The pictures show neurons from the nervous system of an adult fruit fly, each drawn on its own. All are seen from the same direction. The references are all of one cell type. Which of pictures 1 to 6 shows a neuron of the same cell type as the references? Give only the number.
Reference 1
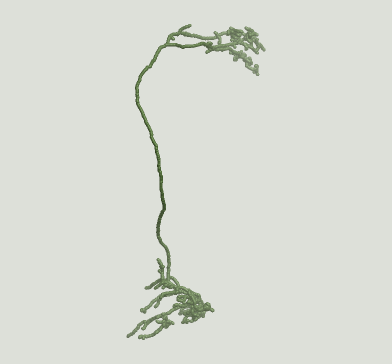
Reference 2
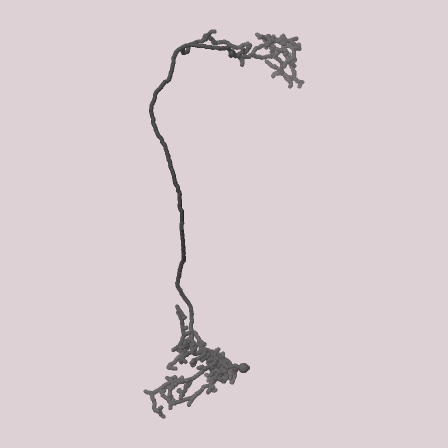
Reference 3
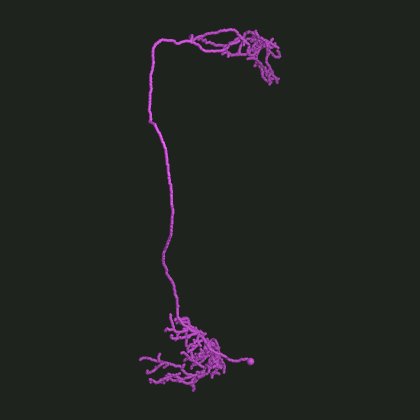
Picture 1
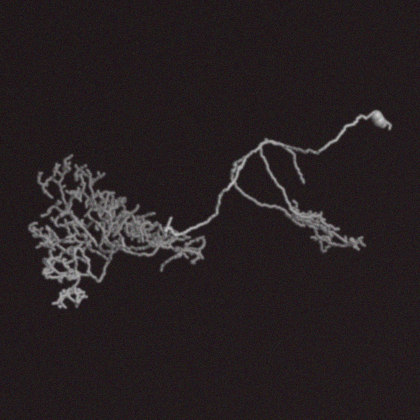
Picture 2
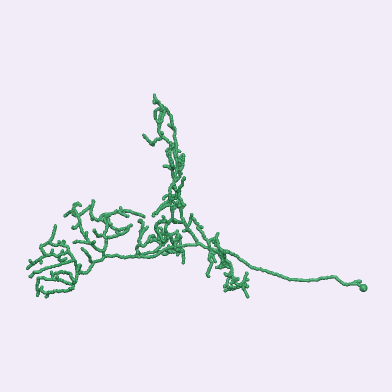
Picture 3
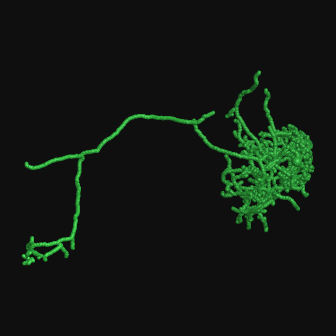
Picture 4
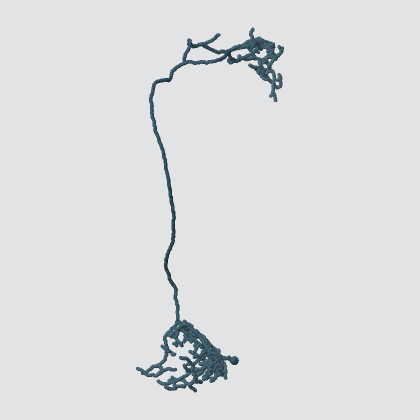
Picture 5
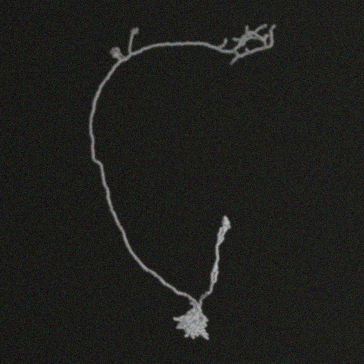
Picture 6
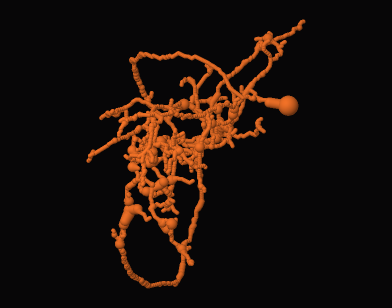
4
